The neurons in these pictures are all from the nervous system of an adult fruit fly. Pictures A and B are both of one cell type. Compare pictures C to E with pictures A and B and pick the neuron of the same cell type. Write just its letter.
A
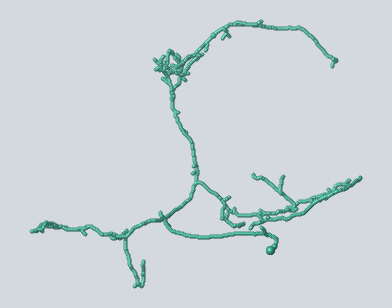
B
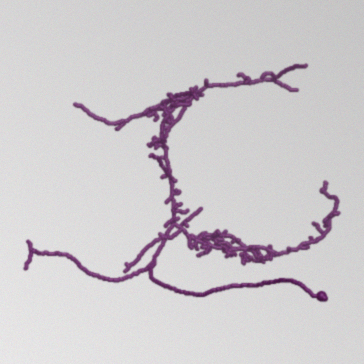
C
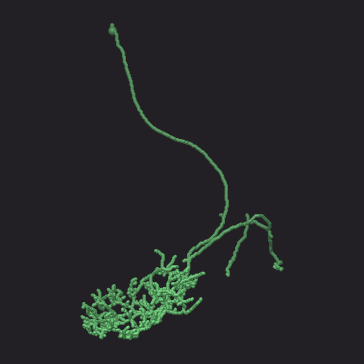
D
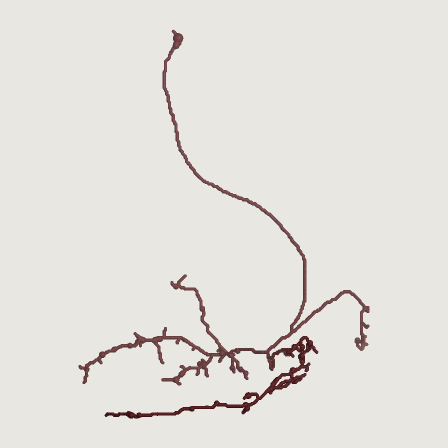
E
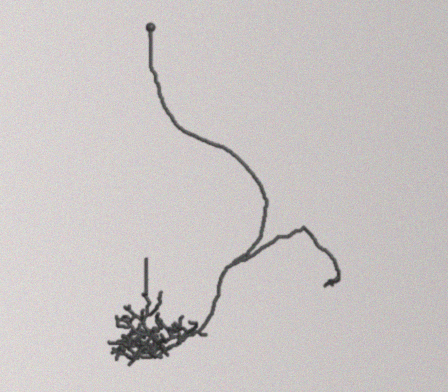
D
